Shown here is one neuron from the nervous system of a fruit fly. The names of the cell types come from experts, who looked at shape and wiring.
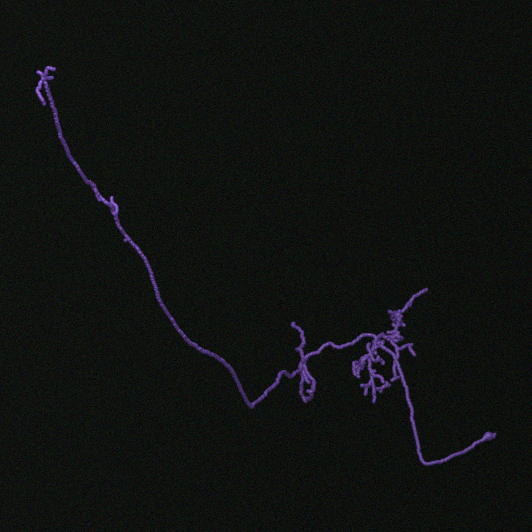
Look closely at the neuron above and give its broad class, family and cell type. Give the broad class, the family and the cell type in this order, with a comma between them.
descending neuron, hemilineage LB6, DNg18_a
